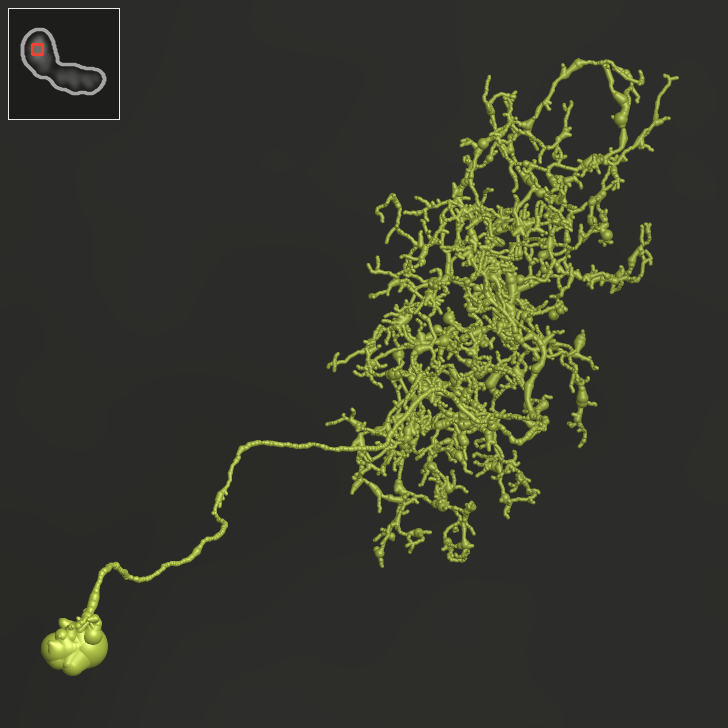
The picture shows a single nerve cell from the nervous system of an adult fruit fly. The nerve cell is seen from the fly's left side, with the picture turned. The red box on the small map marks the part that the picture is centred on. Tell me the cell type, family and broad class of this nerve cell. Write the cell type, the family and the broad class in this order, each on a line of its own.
Pm5
Pm
optic-lobe intrinsic neuron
